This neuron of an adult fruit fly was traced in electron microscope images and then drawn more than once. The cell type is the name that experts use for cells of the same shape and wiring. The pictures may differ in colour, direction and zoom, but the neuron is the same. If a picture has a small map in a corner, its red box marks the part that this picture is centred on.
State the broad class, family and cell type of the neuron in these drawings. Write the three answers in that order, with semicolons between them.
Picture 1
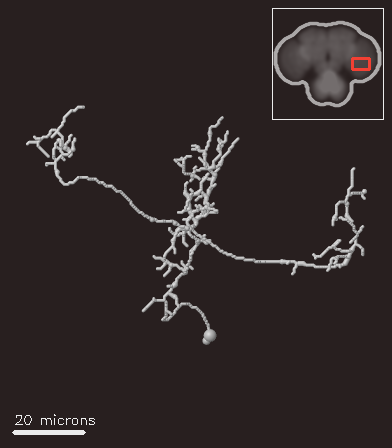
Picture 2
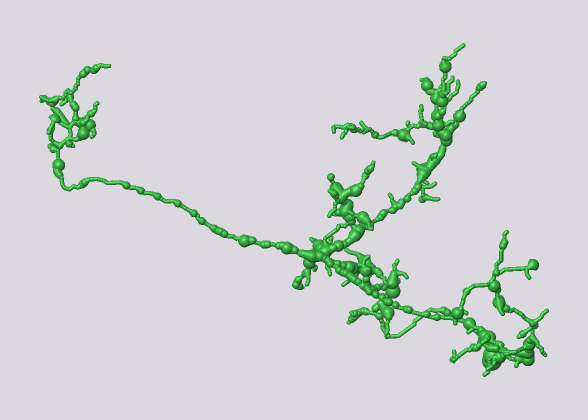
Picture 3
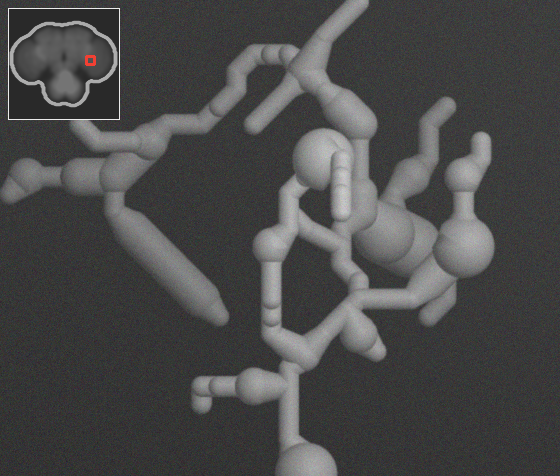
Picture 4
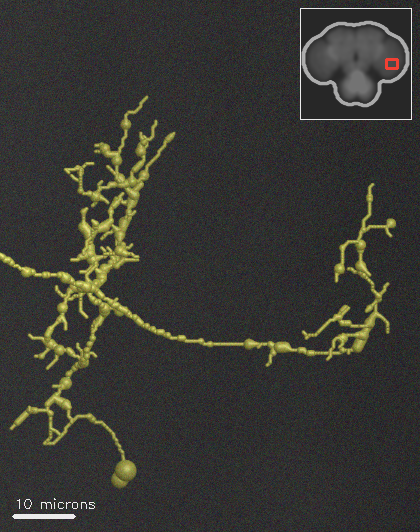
optic-lobe intrinsic neuron; Y; Y12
